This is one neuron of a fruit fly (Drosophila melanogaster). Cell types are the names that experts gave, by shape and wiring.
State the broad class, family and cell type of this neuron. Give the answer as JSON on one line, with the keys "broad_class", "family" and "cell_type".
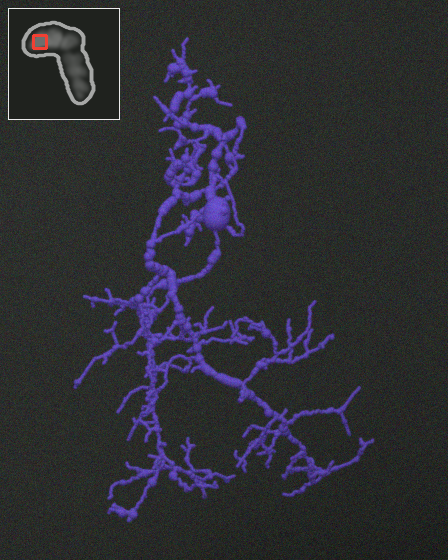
{"broad_class": "central-brain intrinsic neuron", "family": "hemilineage SMPad3", "cell_type": "SMP119"}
